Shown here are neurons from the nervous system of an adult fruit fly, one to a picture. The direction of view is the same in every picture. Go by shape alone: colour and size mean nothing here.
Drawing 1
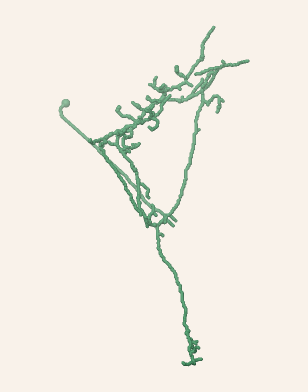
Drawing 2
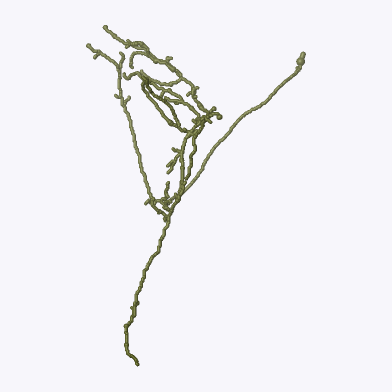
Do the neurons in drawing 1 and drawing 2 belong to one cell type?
yes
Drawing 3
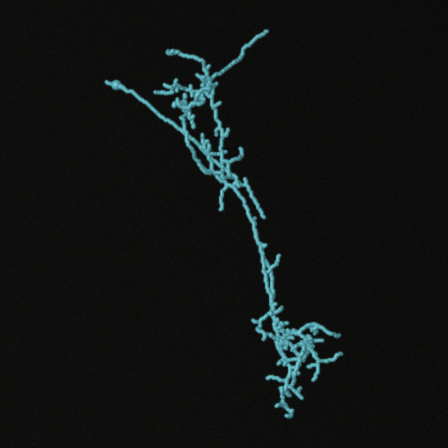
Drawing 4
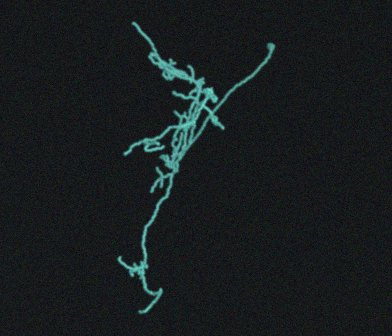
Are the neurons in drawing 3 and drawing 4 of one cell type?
no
